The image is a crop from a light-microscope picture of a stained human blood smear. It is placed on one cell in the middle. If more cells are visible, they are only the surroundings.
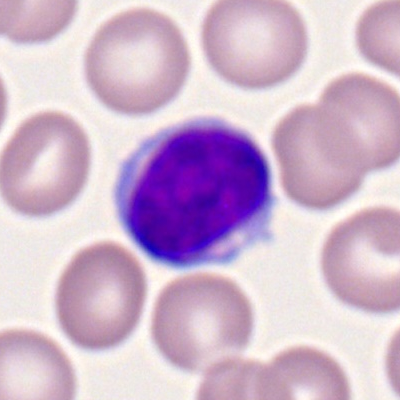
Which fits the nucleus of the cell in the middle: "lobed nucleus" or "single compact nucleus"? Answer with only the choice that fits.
Single compact nucleus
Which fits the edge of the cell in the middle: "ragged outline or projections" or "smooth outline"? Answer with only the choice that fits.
Ragged outline or projections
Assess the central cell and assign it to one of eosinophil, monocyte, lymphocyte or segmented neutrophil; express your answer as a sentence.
In the middle of this smear crop, the cell is a lymphocyte.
